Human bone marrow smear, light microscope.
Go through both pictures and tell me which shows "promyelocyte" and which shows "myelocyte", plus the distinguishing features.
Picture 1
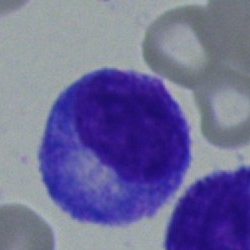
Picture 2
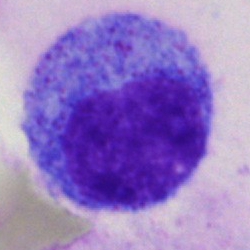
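Picture 1 shows a myelocyte, and picture 2 shows a promyelocyte. In both, the chromatin is dense and stains dark purple, and the nucleus lies off-centre. In the myelocyte, the cell outline is round, the nucleus lies toward the upper right, and a pale, clear zone lies in the cytoplasm beside the nucleus on its lower-left side. In the promyelocyte, the nucleus sits toward the lower right, and blue cytoplasm forms a crescent along the upper left side of the nucleus.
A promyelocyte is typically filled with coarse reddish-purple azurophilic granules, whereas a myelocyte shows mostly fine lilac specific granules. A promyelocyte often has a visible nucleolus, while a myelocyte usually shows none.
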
